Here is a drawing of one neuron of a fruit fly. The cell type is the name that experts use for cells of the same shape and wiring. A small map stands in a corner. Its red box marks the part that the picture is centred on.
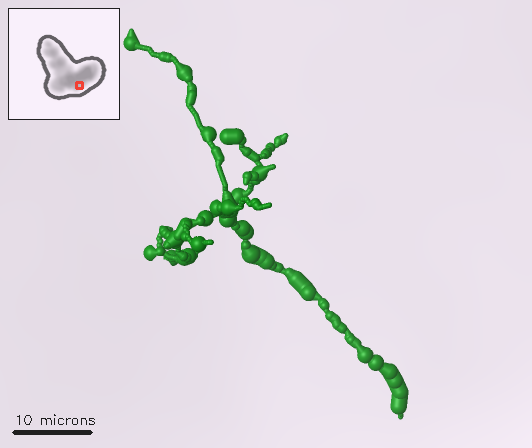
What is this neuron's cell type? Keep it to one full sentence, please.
This neuron belongs to the cell type BM_Vib.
